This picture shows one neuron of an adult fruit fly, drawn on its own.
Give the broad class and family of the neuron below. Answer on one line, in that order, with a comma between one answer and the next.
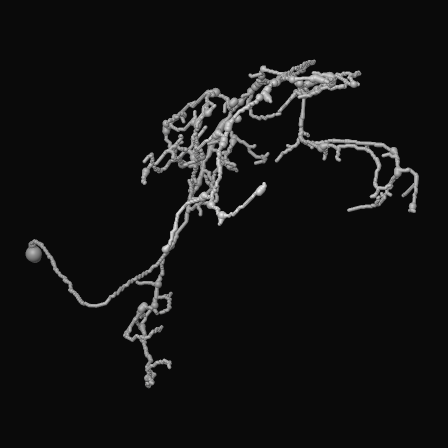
nerve-cord intrinsic neuron, hemilineage 08A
